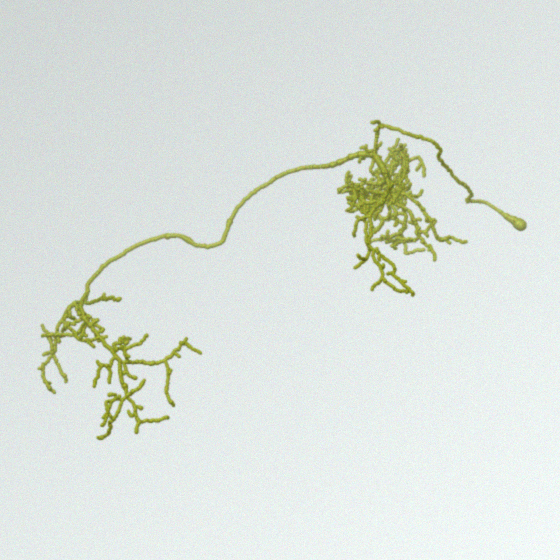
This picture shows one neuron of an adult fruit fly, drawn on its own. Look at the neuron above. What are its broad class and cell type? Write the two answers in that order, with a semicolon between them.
central-brain intrinsic neuron; PLP148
